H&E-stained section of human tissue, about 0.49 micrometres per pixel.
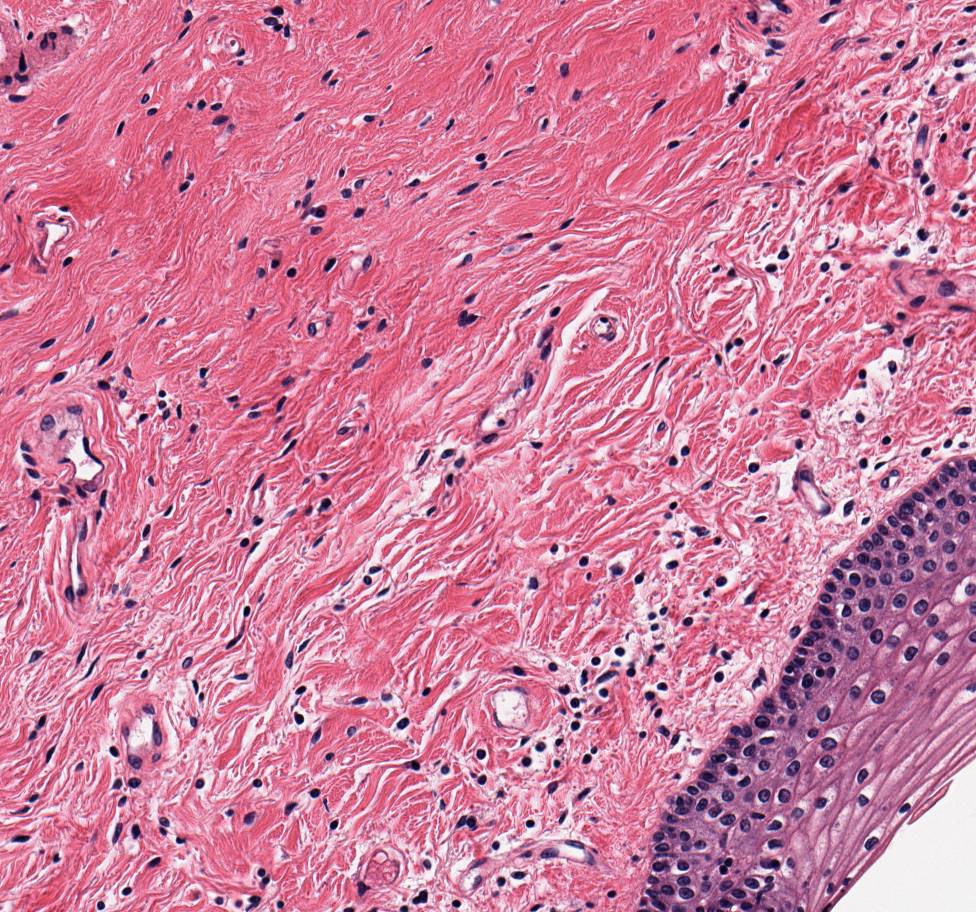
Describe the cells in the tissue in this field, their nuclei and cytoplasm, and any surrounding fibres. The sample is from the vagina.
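Stratified squamous epithelium occupies only the lower right corner; the rest is stroma. Its basal row of nuclei is crowded and dark; cells grow larger and paler toward the surface. Most stroma is dense pink collagen in wavy, mainly diagonal bundles, with no glands or hair follicles.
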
